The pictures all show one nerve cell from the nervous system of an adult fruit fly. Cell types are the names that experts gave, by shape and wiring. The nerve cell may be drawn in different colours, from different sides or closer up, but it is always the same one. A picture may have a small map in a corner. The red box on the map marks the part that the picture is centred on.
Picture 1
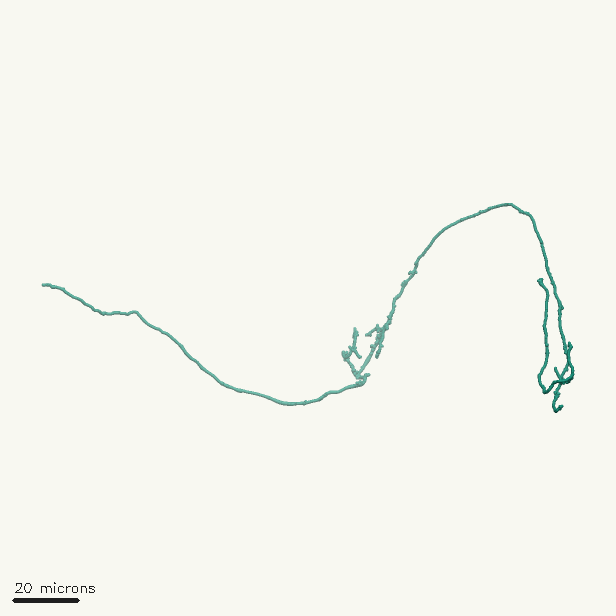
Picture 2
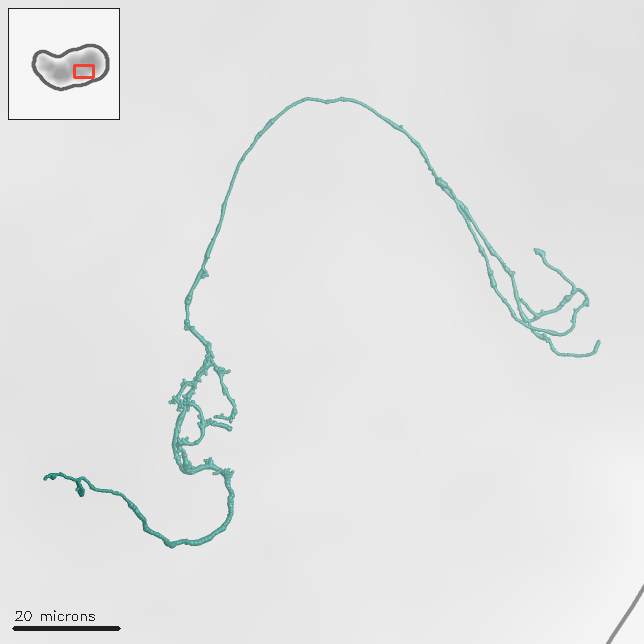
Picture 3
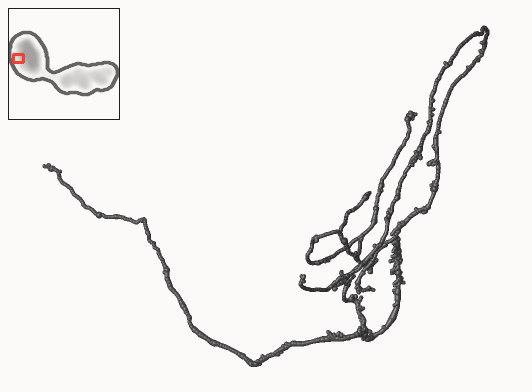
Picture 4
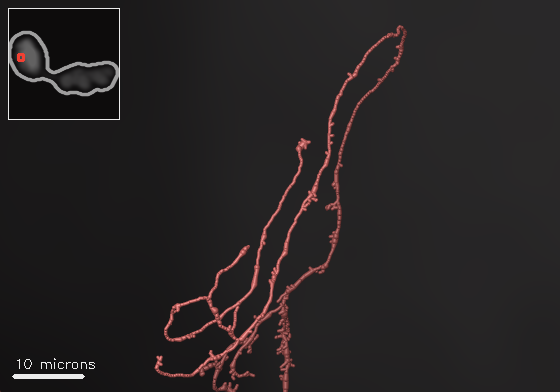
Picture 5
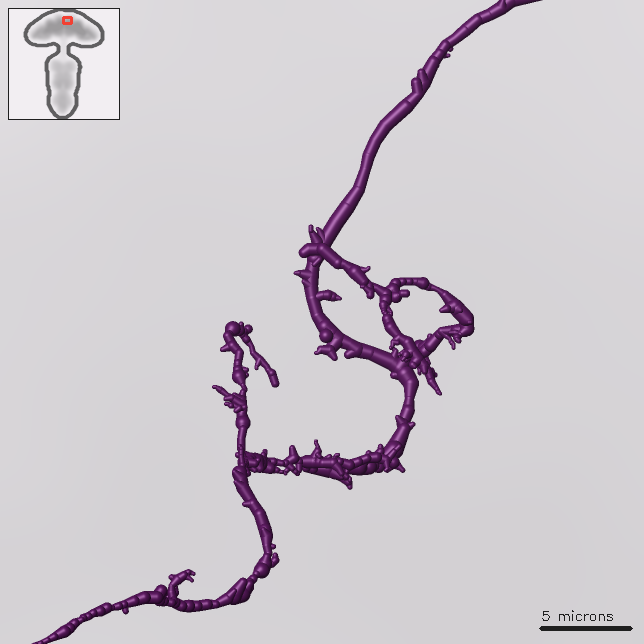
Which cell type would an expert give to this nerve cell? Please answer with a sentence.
The cell type is ORN_VM6v.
